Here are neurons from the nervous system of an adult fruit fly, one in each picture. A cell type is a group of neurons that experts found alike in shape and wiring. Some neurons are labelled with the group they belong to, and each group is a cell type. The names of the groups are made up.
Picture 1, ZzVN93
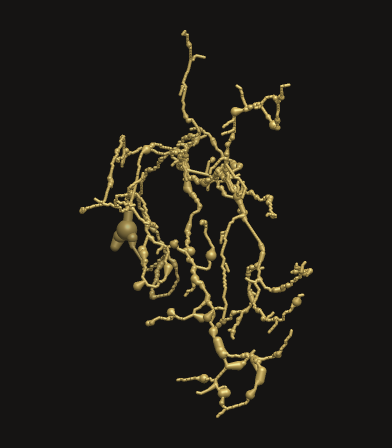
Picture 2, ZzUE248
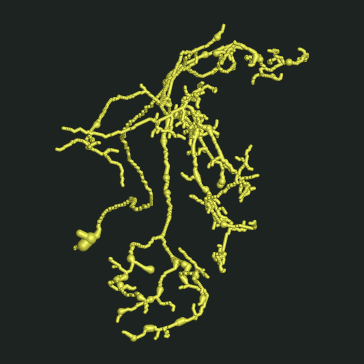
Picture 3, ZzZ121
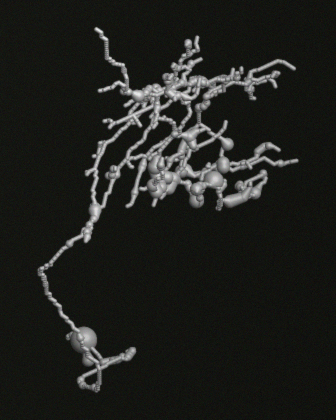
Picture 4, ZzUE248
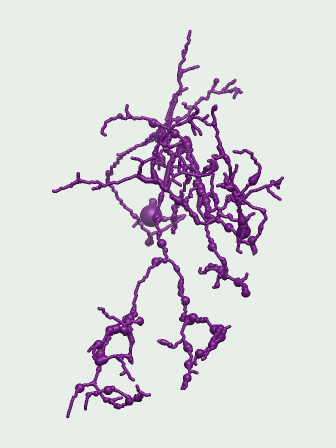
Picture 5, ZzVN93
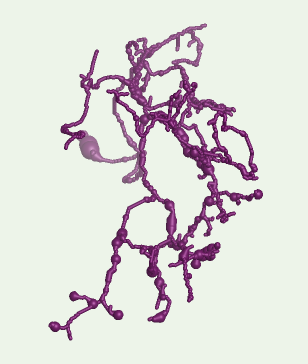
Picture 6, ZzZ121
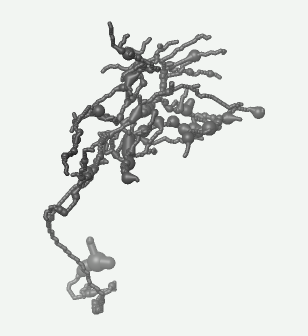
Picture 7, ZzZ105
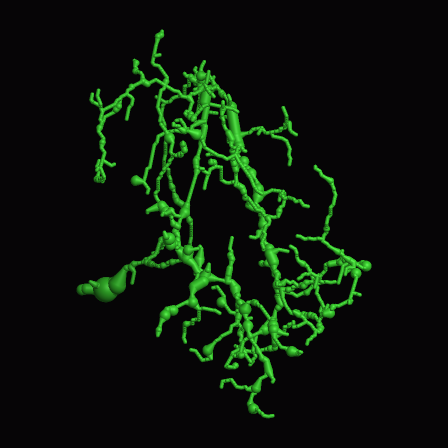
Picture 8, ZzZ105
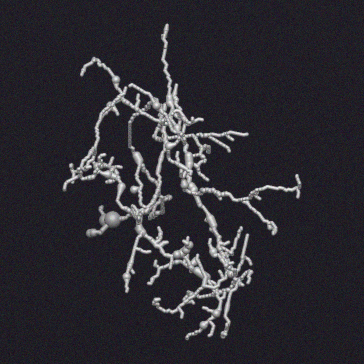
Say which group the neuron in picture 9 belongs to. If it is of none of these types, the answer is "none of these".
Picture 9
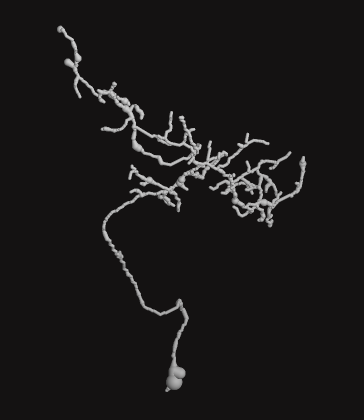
none of these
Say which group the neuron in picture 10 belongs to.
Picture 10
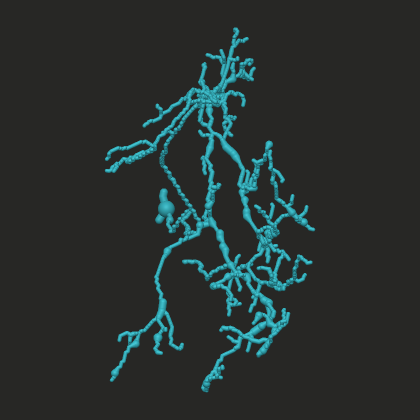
ZzVN93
